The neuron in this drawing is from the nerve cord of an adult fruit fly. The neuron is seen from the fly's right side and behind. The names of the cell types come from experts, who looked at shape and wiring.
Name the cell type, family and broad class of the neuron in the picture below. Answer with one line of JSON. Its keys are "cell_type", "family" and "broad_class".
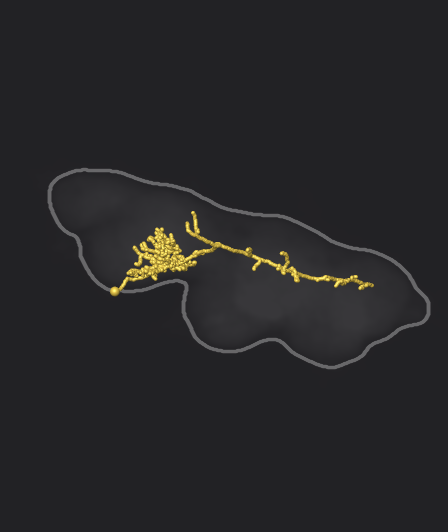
{"cell_type": "IN08B056", "family": "hemilineage 08B", "broad_class": "nerve-cord intrinsic neuron"}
